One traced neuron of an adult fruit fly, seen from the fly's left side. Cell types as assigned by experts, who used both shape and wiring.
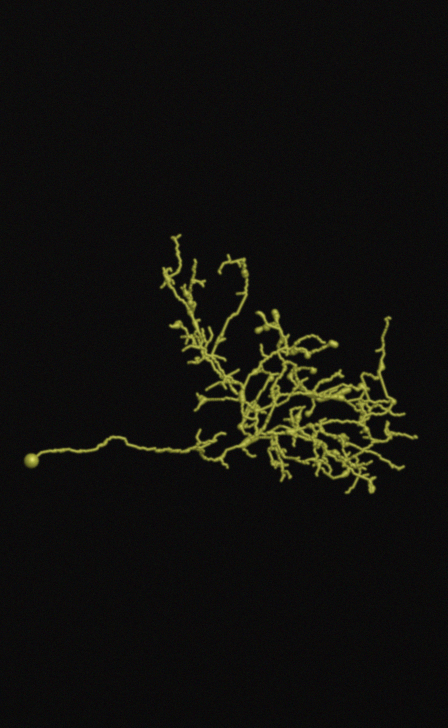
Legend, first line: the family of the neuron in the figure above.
hemilineage 14A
